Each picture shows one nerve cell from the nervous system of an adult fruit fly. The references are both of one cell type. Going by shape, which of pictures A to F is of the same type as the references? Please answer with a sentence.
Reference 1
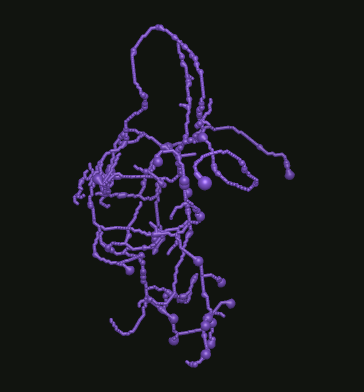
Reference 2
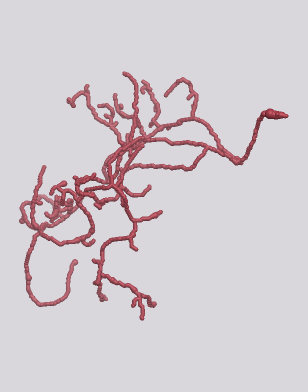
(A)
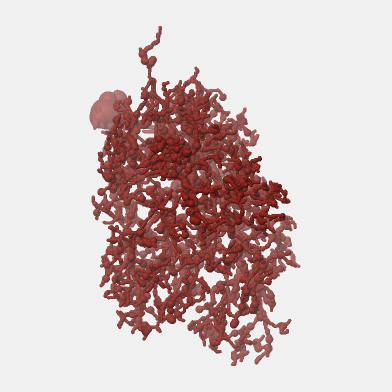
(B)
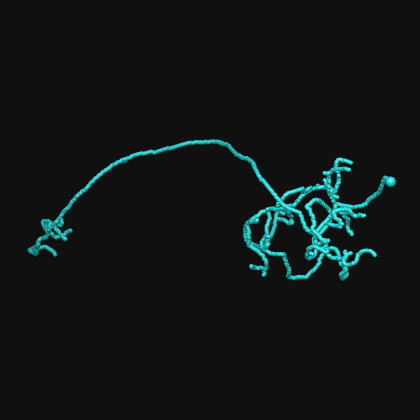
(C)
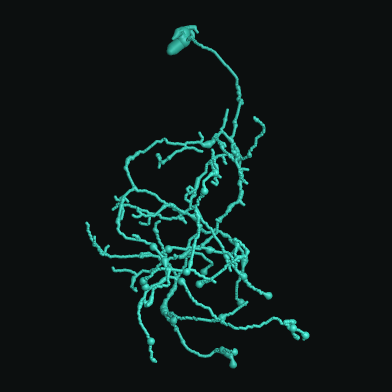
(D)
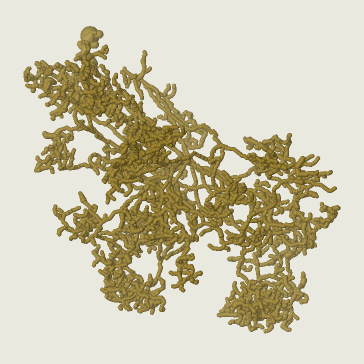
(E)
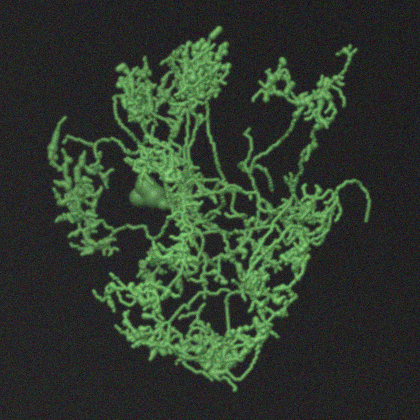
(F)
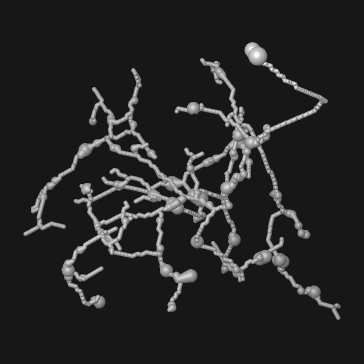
The nerve cell in picture C is of the same cell type.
